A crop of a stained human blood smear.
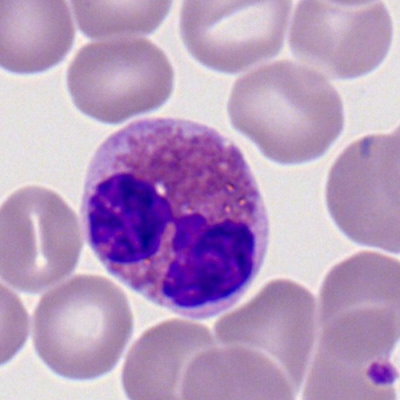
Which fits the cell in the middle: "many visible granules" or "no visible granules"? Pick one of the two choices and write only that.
Many visible granules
